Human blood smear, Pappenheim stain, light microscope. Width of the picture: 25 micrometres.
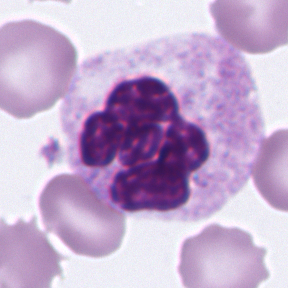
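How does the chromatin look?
Dark purple and coarsely clumped, I'd say.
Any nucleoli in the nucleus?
None that I can see.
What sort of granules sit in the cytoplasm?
Fine violet ones, sprinkled through it.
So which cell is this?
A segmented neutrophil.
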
